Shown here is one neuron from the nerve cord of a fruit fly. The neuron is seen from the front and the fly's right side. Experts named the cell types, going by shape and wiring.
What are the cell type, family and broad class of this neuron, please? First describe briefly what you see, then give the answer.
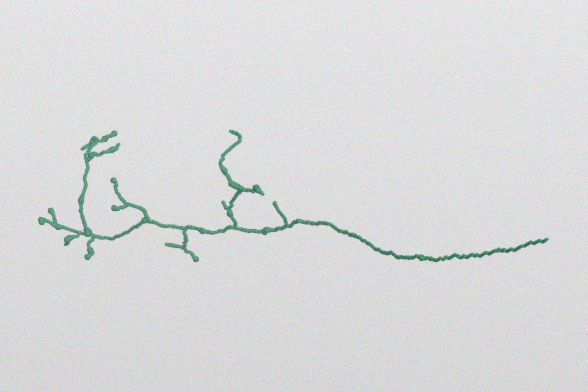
The drawing shows no cell body. In this view it is more than twice as wide as it is tall. The cell type is DNg46. Its family is hemilineage MX3. Its broad class is descending neuron.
